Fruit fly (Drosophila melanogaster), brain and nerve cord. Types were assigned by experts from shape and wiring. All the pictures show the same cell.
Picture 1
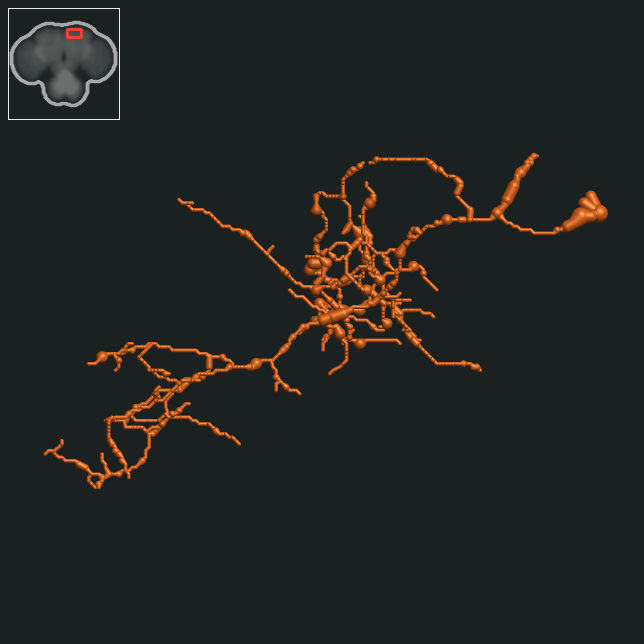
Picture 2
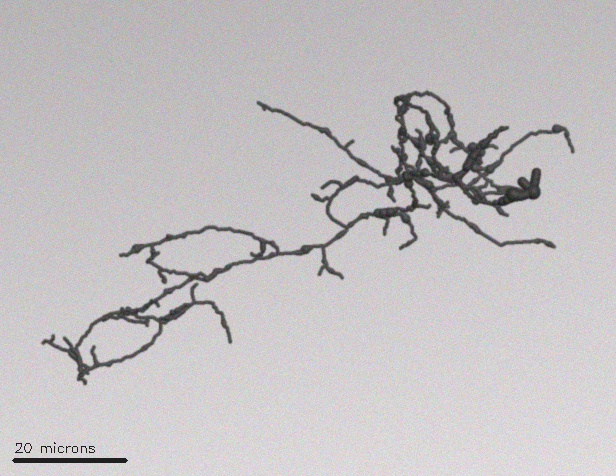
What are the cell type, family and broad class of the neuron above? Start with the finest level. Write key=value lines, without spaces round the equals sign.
cell_type=CB4197
family=hemilineage VLPd&p1_dorsal
broad_class=central-brain intrinsic neuron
